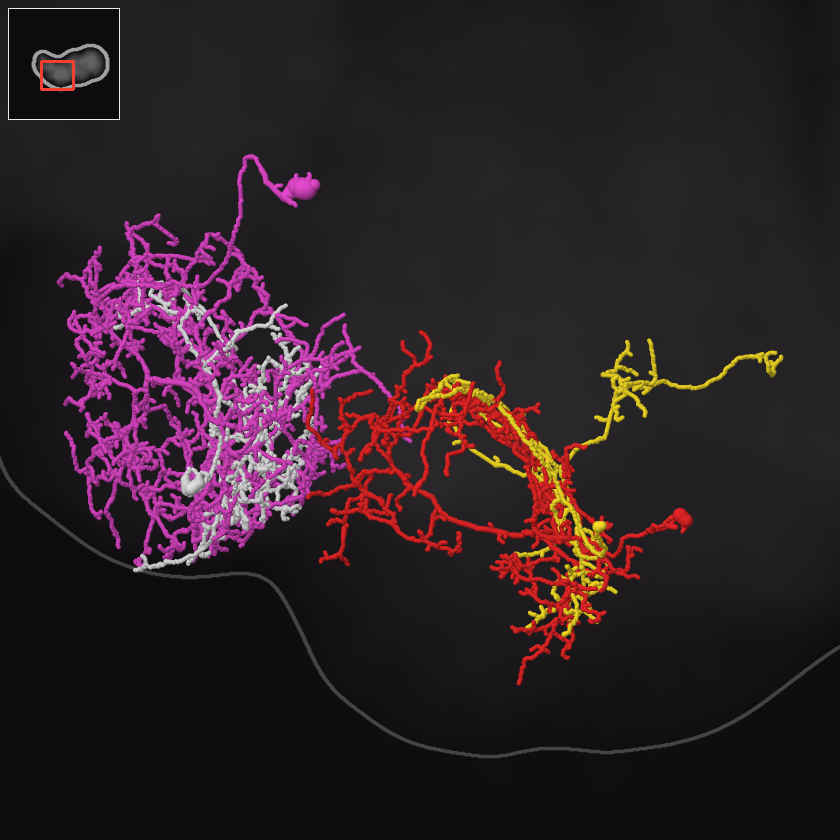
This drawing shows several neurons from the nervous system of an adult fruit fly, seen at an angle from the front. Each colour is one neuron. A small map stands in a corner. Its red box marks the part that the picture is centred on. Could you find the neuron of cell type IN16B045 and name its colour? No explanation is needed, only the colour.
red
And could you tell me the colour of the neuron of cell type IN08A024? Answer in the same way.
white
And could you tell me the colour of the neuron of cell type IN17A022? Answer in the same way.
magenta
